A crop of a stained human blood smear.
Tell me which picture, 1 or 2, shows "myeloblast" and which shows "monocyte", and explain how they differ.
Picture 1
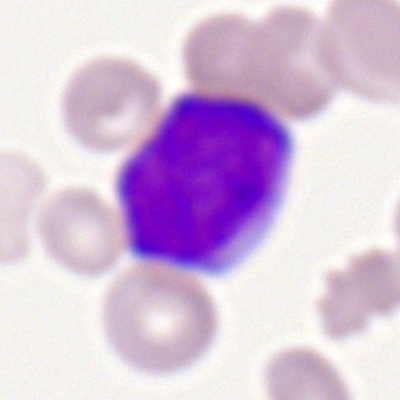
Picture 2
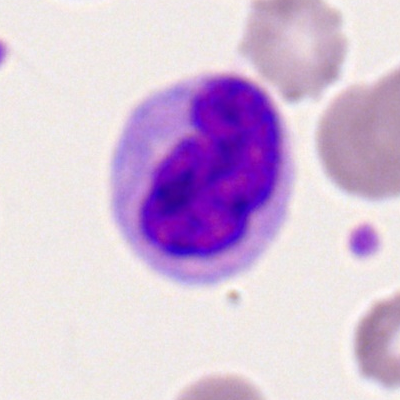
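Picture 1 contains a myeloblast and picture 2 a monocyte. The myeloblast has an angular, polygonal outline instead of a round one, whereas the monocyte outline is smooth and oval. In the myeloblast, the nucleus takes up nearly the whole cell and the cytoplasm is scant, a thin deep-blue rim at the edge.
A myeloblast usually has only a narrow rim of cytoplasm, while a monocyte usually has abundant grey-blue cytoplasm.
The monocyte cytoplasm is pale lilac-blue. The monocyte chromatin is patchy, with darker clumps lying among lighter areas. No granules are seen in the myeloblast cytoplasm, and no distinct granules in that of the monocyte.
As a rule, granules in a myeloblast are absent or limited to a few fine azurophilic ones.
Around the myeloblast, red cells crowd in and touch its edges; beside the monocyte, a small purple platelet lies to the lower right without touching it.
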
